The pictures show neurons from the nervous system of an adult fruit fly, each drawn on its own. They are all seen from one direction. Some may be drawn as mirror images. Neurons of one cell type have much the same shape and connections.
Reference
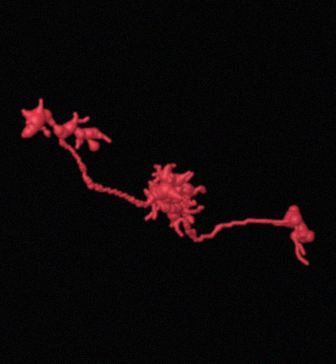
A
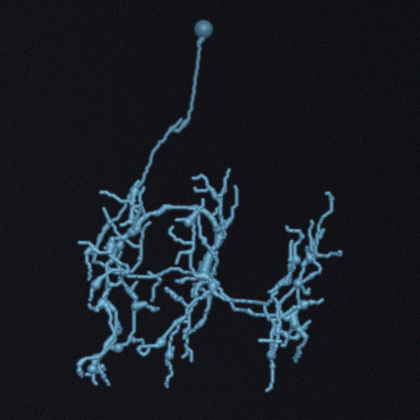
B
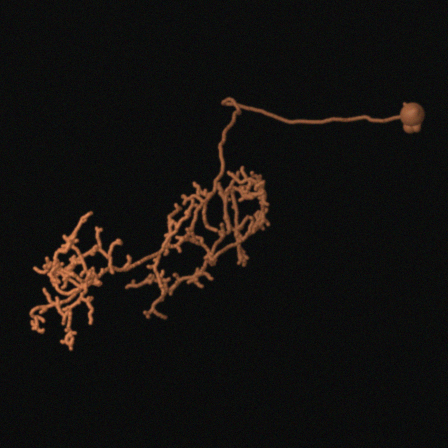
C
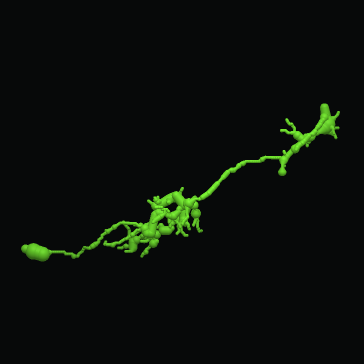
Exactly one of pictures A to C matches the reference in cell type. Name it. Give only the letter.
C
